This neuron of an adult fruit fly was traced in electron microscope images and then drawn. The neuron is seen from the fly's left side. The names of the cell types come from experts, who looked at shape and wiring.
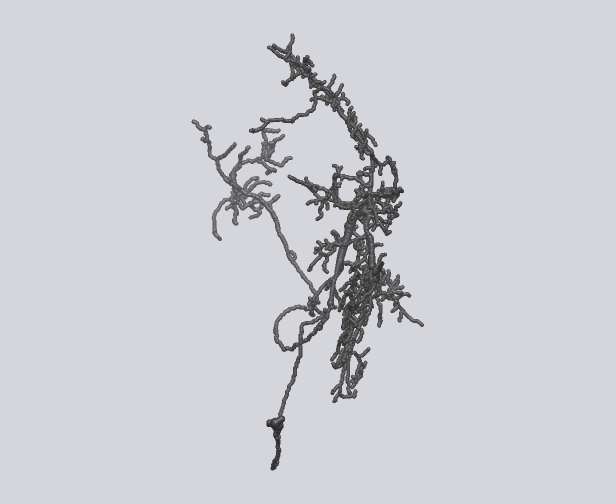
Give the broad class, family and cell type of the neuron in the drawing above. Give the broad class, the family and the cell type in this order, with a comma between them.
central-brain intrinsic neuron, hemilineage LB7, PS311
